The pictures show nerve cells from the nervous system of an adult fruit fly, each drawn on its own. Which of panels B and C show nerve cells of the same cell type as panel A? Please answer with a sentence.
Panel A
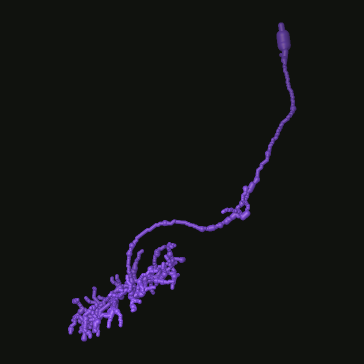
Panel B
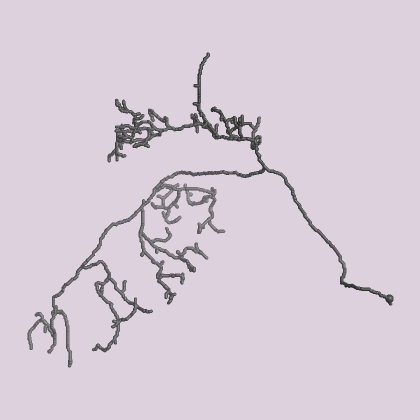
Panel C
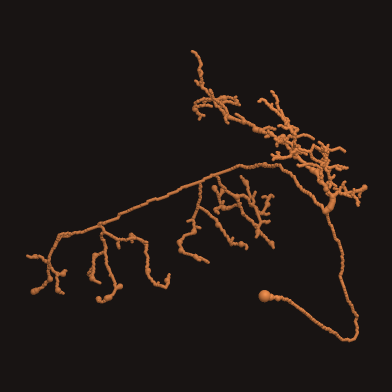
None of them is of the same cell type.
